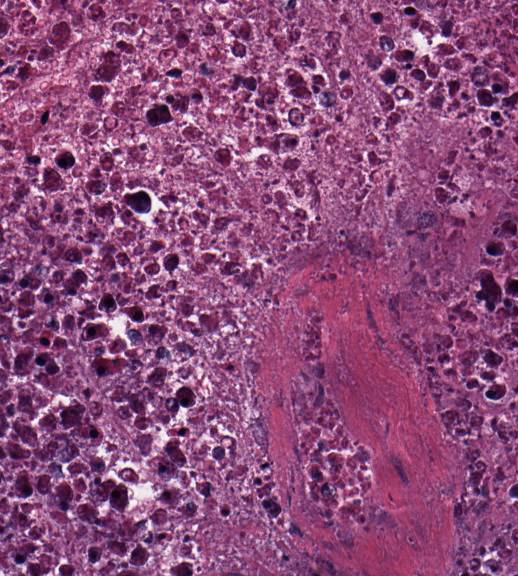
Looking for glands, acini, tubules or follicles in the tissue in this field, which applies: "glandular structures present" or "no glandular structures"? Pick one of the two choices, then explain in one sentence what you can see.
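No glandular structures. Most of the field is a diffuse sheet of closely packed cells without glands, tubules or other organised units.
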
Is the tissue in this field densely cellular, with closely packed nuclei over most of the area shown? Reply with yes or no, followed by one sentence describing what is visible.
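Yes. Most of the field is a diffuse sheet of closely packed cells without glands, tubules or other organised units.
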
